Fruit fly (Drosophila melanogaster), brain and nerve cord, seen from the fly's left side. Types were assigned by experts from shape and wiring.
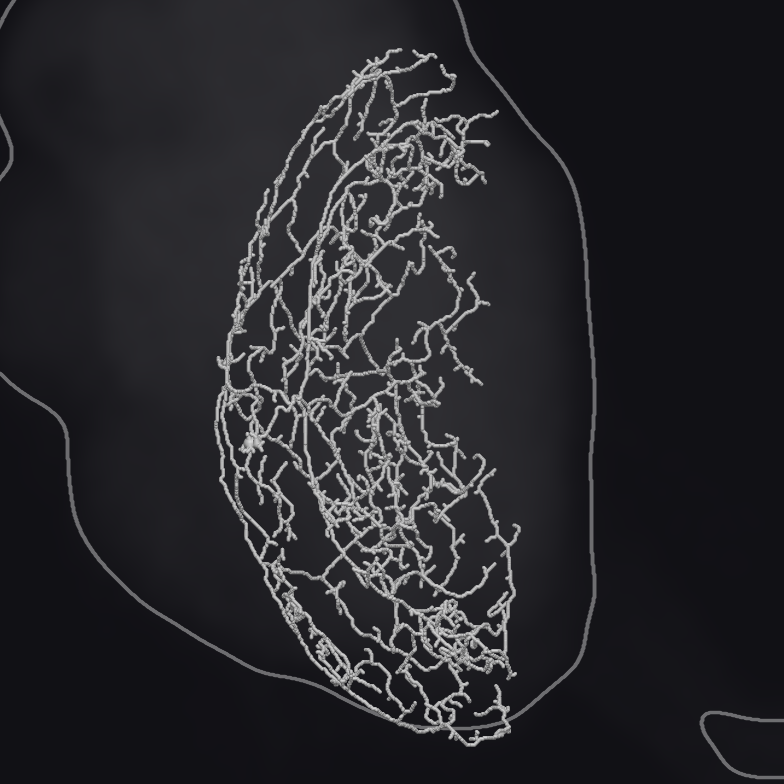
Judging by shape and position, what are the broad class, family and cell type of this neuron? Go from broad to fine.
optic-lobe intrinsic neuron; Mi; Mi19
